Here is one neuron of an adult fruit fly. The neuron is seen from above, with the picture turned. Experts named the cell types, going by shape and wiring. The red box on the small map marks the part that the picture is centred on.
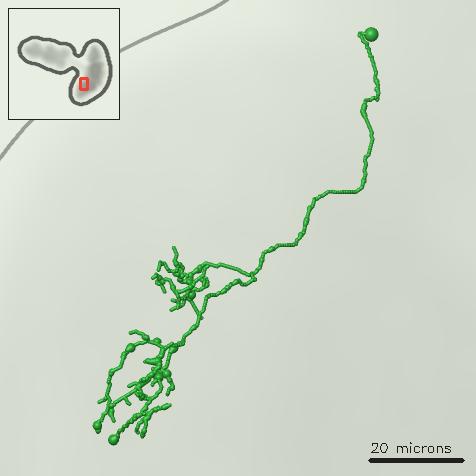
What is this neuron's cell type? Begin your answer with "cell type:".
cell type: Li27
